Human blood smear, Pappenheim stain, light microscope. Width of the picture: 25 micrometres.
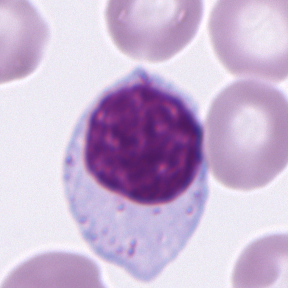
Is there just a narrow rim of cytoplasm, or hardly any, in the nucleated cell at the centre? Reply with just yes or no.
No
